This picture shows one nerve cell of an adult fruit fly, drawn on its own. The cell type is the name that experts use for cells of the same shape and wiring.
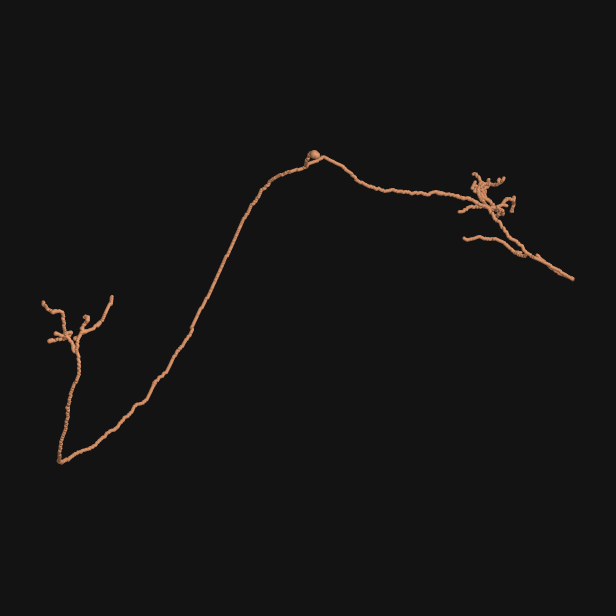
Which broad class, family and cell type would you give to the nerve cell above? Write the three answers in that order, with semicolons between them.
central-brain intrinsic neuron; hemilineage ALlv1; GNG438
